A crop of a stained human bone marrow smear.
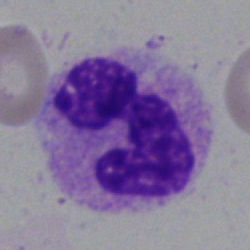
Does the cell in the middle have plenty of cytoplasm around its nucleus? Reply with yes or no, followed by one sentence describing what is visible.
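Yes. The cytoplasm is plentiful and pale lilac-pink.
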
